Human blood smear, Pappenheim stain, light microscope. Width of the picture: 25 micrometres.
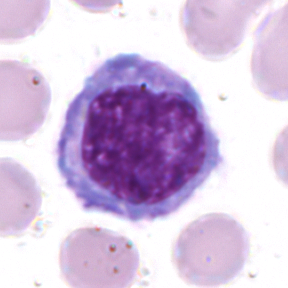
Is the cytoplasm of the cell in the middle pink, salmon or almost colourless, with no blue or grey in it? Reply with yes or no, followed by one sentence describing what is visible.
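No. The cytoplasm is blue and stains a deeper blue toward the cell's edge.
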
